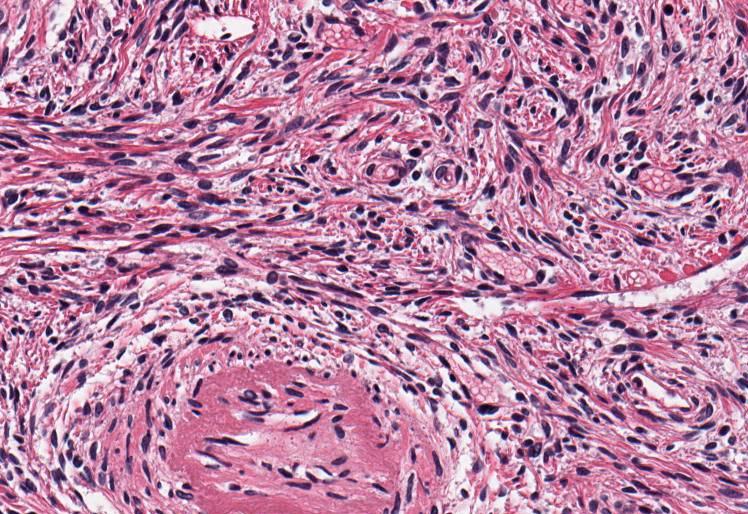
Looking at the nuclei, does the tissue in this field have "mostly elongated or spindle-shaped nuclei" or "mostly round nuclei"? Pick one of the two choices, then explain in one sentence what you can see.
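Mostly elongated or spindle-shaped nuclei. The spindle cell nuclei are elongated, dark and often wavy or tapered.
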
